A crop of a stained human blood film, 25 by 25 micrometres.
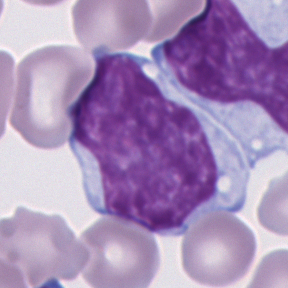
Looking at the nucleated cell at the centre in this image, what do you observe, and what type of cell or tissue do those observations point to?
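The nucleus is irregular and angular in outline. Its chromatin is finely stippled, showing small paler flecks instead of coarse clumps. Cytoplasm is widest on the right side of the cell and narrows to a thin rim on the left. On that right side, a small clear round vacuole lies within the cytoplasm. It is a myeloblast.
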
